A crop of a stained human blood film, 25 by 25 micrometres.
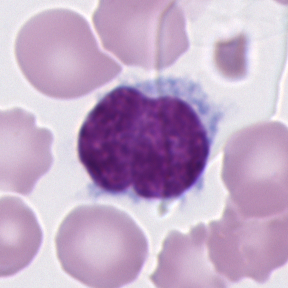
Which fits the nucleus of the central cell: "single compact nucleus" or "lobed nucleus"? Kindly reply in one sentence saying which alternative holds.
What the nucleus of this cell shows is division into segments.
